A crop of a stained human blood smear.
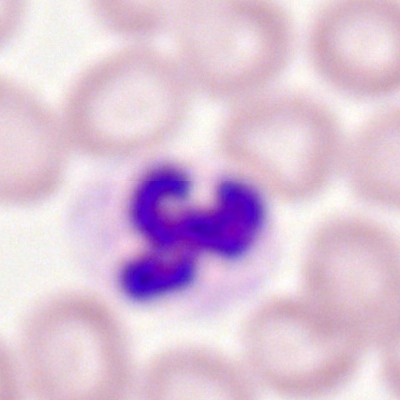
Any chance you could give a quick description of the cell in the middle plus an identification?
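Three lobes, all joined together, make up the nucleus here. You won't see any nucleoli in it. The cytoplasm is a pale pinkish-lilac, with no vacuoles visible. That's a segmented neutrophil.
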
